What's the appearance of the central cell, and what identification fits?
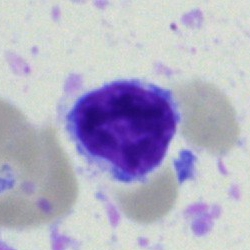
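Edge slightly ragged on a roughly round outline. Cytoplasm only a thin rim; nucleus filling nearly the whole cell. Chromatin coarsely clumped, dark purple. A lymphocyte.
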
